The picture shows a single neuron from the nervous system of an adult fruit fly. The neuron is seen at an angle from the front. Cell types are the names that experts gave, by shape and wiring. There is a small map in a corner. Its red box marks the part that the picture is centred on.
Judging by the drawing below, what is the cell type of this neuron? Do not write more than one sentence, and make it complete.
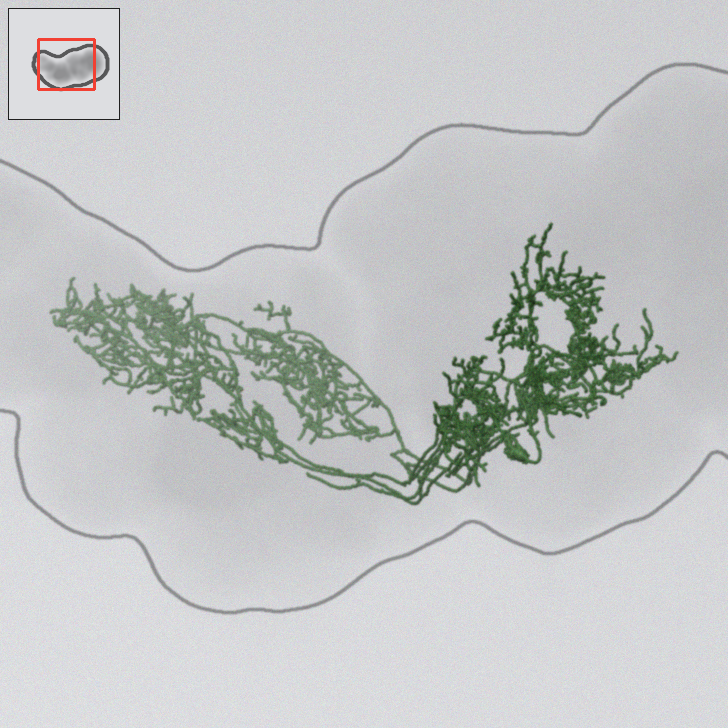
In the scheme of cell types, this neuron is DNge152.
